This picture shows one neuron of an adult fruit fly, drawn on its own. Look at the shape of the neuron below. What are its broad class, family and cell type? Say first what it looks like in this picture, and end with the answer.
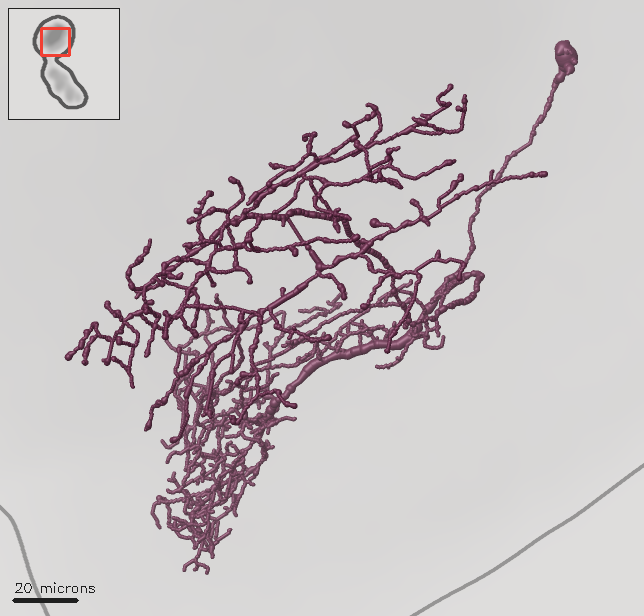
By the scale bar it is about 170 microns tall in this view. In this view it is about as wide as it is tall. It is a visual centrifugal neuron. Its family is hemilineage DM1_posterior. The cell type is MeVC12.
